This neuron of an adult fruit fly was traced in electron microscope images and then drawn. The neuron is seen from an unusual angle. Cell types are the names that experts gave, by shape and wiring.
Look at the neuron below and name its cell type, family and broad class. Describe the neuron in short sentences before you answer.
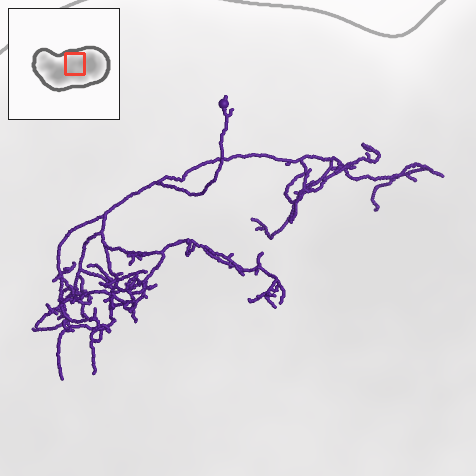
Its cell body lies at the top of the picture. Dozens of branch ends can be seen. Its cell type is SMP323. The family is hemilineage DM3_dorso_lateral. Its broad class is central-brain intrinsic neuron.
